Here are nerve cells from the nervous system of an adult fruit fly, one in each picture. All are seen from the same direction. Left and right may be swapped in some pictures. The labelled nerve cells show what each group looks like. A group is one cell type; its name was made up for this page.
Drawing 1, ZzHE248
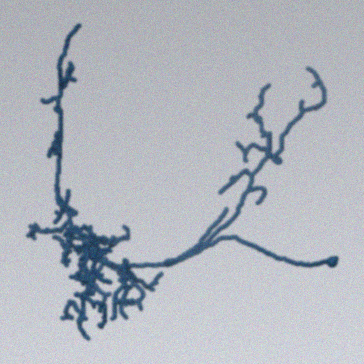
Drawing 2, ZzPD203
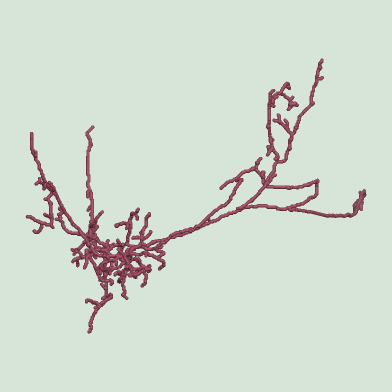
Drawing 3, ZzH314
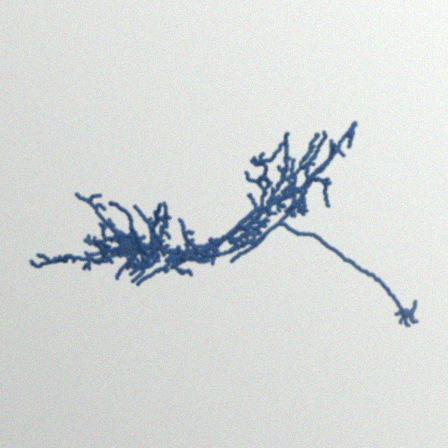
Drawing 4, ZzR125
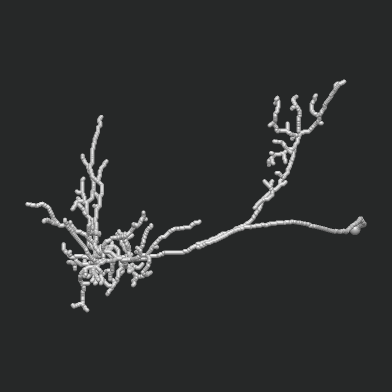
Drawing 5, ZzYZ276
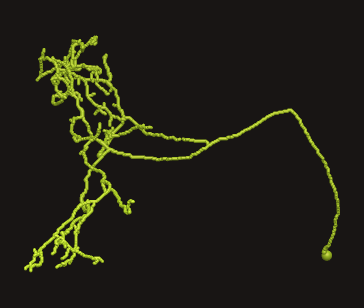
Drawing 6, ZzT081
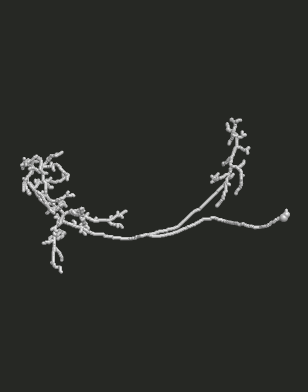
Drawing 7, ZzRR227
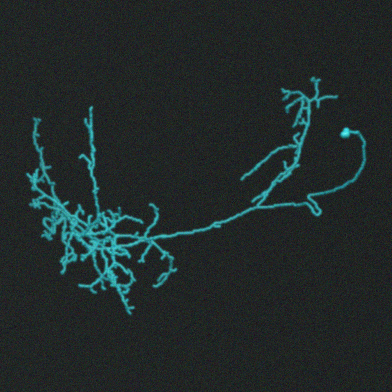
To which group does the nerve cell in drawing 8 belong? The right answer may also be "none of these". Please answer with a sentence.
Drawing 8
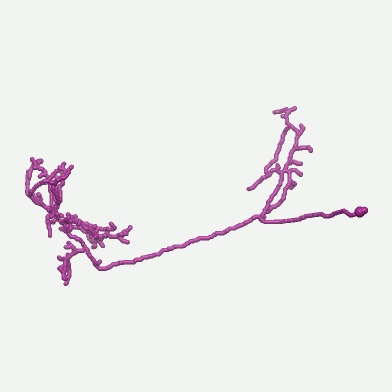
It belongs to ZzT081.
